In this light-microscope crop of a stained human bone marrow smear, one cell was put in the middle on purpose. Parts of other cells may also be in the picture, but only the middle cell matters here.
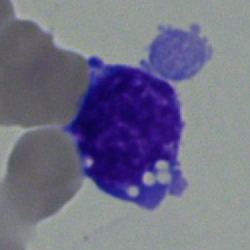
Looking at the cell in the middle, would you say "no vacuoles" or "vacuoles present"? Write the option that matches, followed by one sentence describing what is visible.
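Vacuoles present. Several clear round vacuoles lie in the lower part of the cell.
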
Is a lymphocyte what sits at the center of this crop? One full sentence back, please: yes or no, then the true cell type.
No, the central cell is a blast, not a lymphocyte.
